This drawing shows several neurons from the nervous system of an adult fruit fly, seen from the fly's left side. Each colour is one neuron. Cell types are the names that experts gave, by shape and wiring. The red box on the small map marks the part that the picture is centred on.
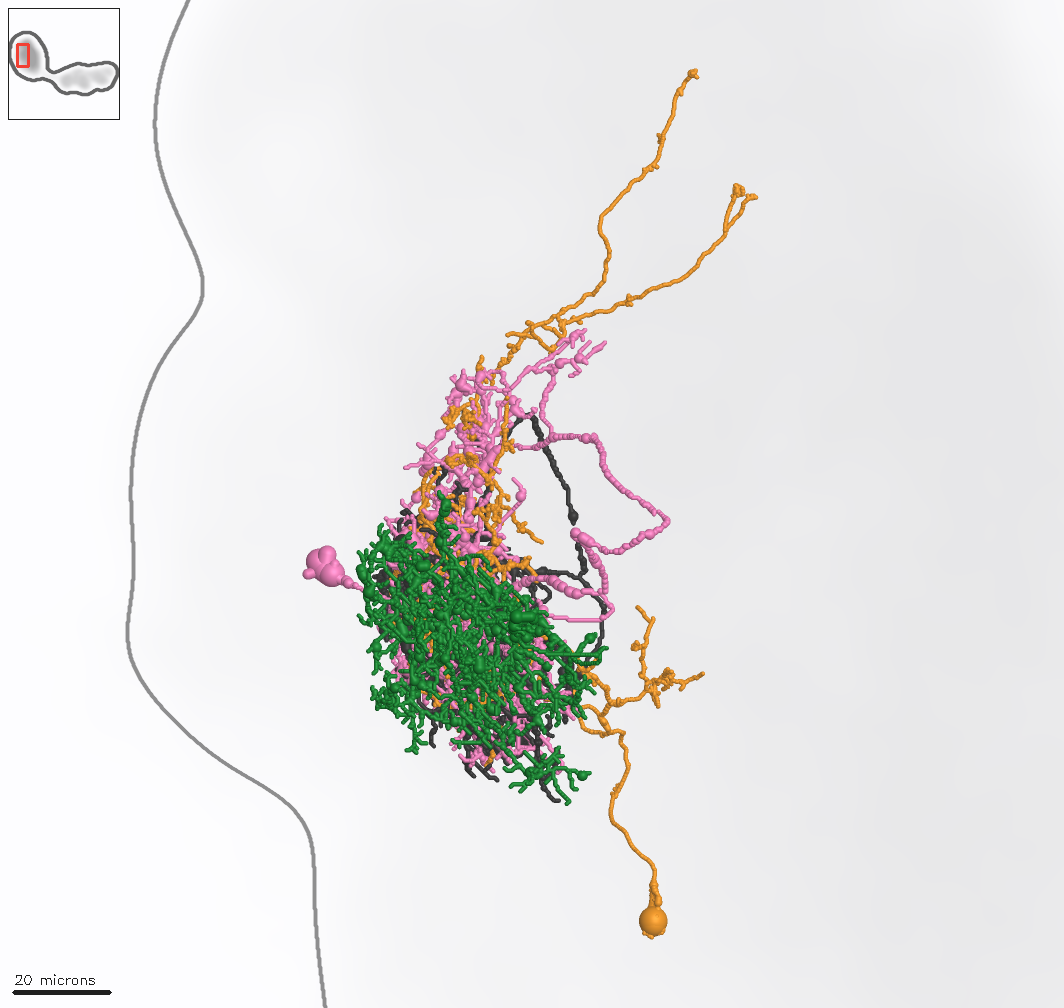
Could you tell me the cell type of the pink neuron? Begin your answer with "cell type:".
cell type: AVLP090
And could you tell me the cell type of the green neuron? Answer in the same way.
cell type: AVLP401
